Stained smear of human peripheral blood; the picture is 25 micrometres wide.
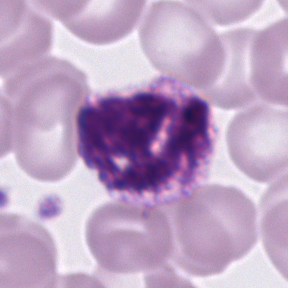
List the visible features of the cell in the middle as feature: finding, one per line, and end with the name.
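Shape: roughly round, with a finely bumpy, granular edge.
Granules: coarse and dark purple, crowding over the middle of the cell.
Nucleus: its outline hidden by those dark granules.
Nucleolus: none that I can see.
Name: basophil.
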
